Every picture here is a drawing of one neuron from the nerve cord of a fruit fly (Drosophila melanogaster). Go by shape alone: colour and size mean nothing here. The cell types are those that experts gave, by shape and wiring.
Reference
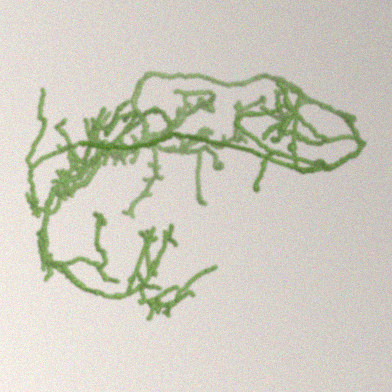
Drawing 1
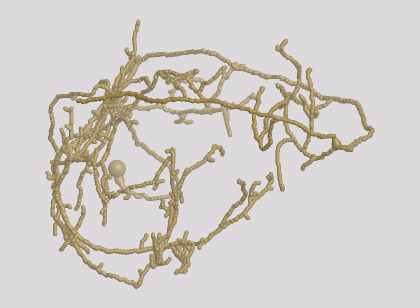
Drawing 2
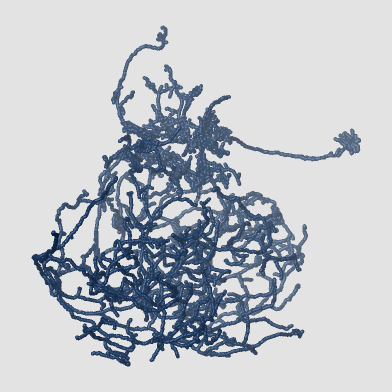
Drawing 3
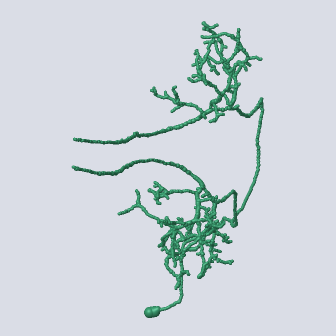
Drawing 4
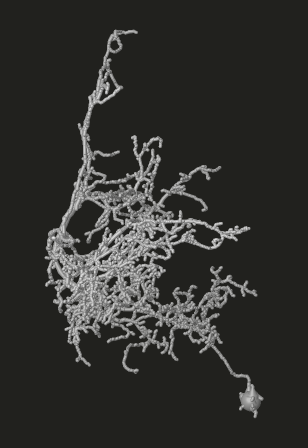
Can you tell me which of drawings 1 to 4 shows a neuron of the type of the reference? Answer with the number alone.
1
